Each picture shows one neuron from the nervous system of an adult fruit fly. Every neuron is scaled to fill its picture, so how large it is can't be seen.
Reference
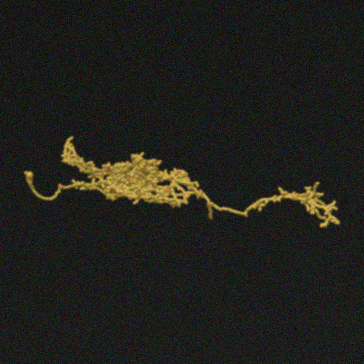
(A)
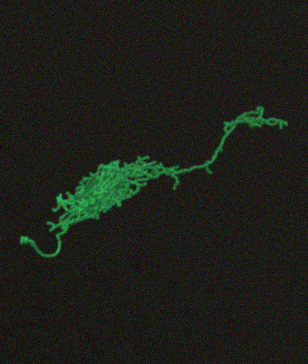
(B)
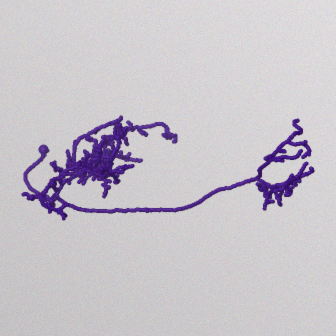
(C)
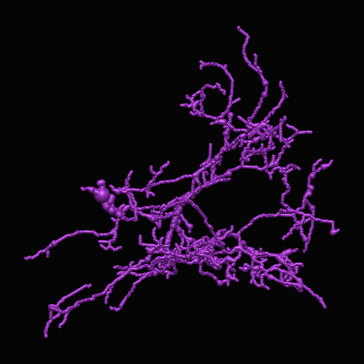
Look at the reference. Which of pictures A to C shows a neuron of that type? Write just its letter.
A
